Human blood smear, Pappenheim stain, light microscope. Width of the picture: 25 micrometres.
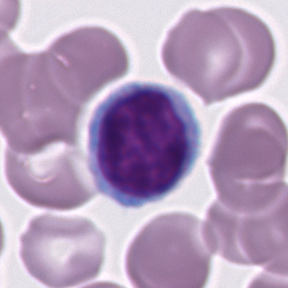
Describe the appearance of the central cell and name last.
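Looking at the nucleus first, it is round to slightly oval, and I see no indentation. It measures about 10 by 8 micrometres. The chromatin is dense, dark purple and coarsely clumped. Around it the cytoplasm forms only a thin rim, and that rim is pale blue. So this is a typical lymphocyte.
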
